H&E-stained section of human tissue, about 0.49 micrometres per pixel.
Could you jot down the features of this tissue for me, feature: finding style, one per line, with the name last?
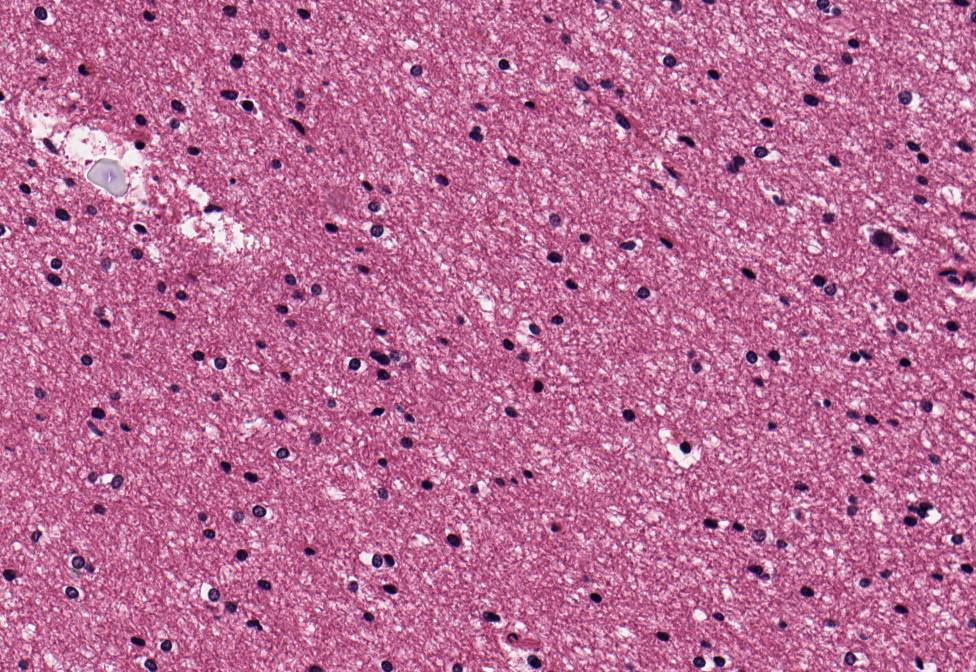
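Matrix: fine, fibrillary, pink throughout the field
Nuclei: single, scattered fairly evenly
Nuclear look: mostly small, round, darkly stained
Cytoplasm: little or none visible around most nuclei
Vacuoles: small, clear, scattered, giving a slightly spongy look
Name: cerebral cortex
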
